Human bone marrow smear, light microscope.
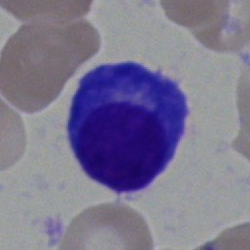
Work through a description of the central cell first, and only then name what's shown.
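First, chromatin: dark purple and densely stained. Second, cytoplasm colour: deep blue. Third, cytoplasm layout: a broader band above the nucleus than below it. Fourth, a paler zone sits in the cytoplasm just above the nucleus. Name: plasma cell.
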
